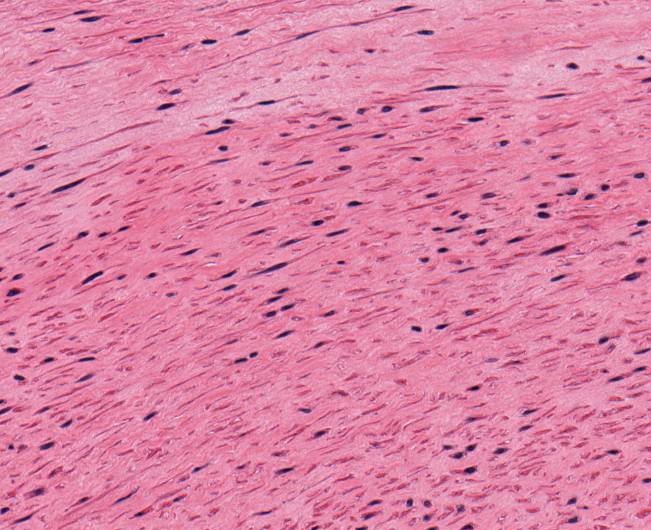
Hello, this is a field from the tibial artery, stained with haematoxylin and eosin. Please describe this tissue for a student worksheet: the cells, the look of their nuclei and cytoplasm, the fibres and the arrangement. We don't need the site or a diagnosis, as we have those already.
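Pink parallel fibres, slightly wavy, cross the entire field obliquely, lower left to upper right. Nuclei single, fairly evenly scattered, not clustered. Upper part crossed by a paler band with fewer nuclei.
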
